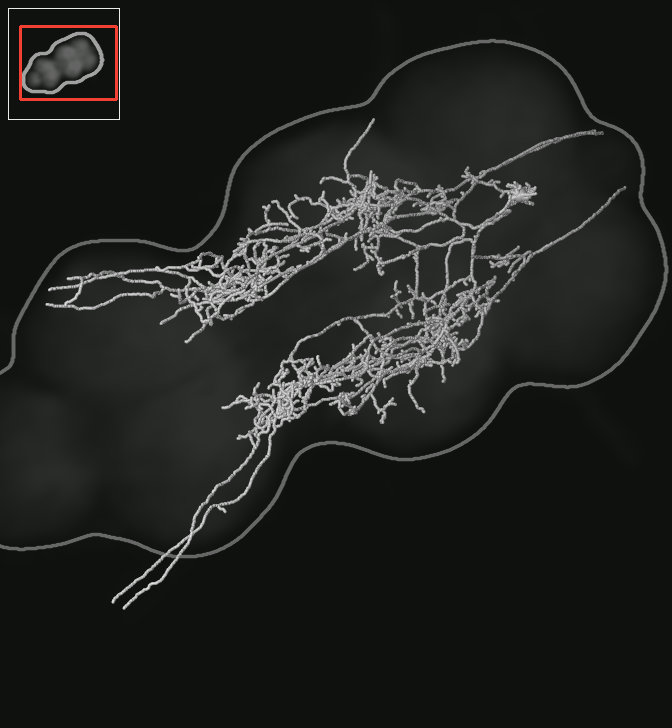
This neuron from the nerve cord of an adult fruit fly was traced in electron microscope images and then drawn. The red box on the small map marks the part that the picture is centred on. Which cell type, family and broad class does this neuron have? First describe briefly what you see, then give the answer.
As drawn here it is about as wide as it is tall. Its cell type is EA00B006. Its family is hemilineage 00B. It is an ascending efferent neuron.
